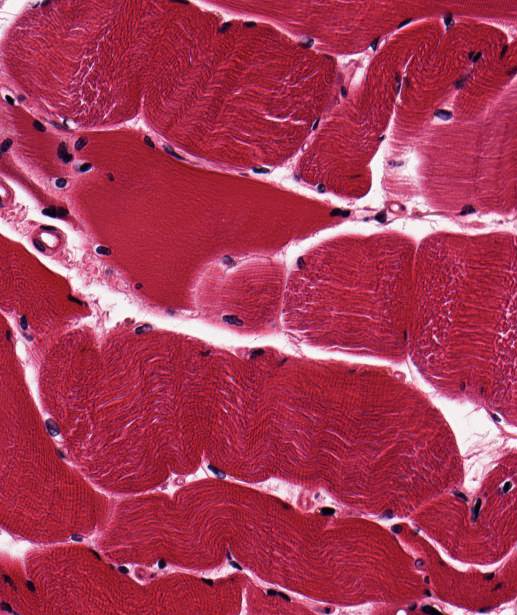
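Skeletal muscle. Its fibre nuclei are small, dark and flattened, lying at the edges of the fibres rather than in their centres. Notice the scalloped, undulating fibre borders, not straight ones. Small round vessel profiles sit in the connective tissue between fibres, one near the left edge. No fat cells appear anywhere.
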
